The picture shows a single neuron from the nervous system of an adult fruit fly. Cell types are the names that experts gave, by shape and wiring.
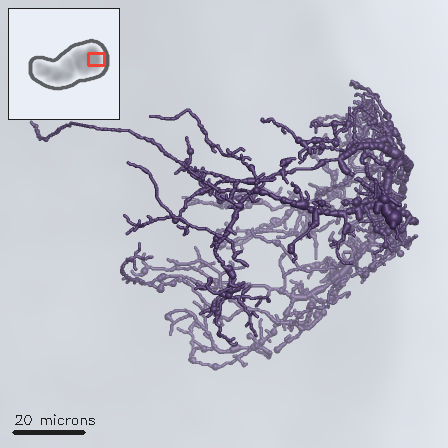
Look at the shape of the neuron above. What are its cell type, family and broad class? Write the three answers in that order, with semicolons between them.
AVLP290_a; hemilineage VLPa1_lateral; central-brain intrinsic neuron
